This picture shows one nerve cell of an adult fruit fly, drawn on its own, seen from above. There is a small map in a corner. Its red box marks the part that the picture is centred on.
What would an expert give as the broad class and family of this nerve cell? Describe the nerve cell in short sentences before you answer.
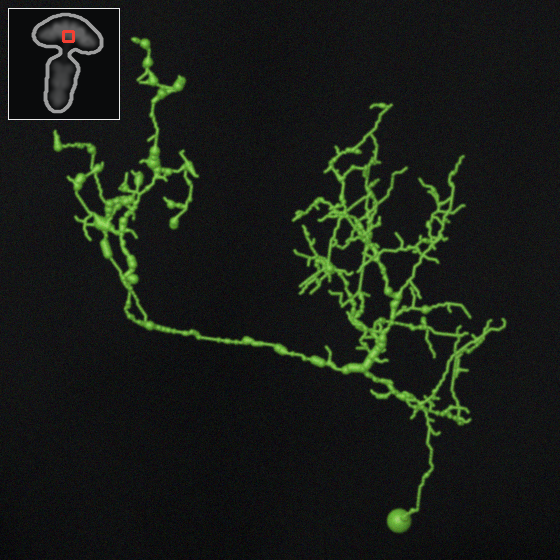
It lies in the brain. The cell body can be seen at the lower right of the picture. The picture shows dozens of branch ends. This is a central-brain intrinsic neuron. The family is hemilineage DM6_posterior.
